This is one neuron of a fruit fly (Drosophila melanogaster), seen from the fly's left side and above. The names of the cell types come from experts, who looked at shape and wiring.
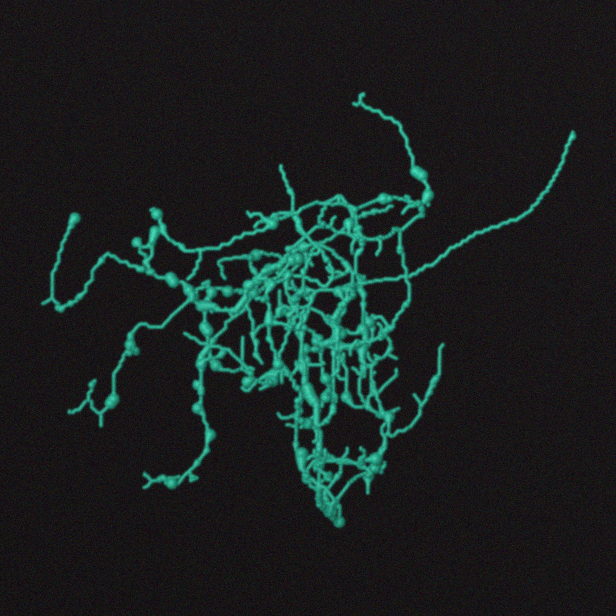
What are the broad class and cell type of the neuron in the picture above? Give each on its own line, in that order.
nerve-cord intrinsic neuron
INXXX442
